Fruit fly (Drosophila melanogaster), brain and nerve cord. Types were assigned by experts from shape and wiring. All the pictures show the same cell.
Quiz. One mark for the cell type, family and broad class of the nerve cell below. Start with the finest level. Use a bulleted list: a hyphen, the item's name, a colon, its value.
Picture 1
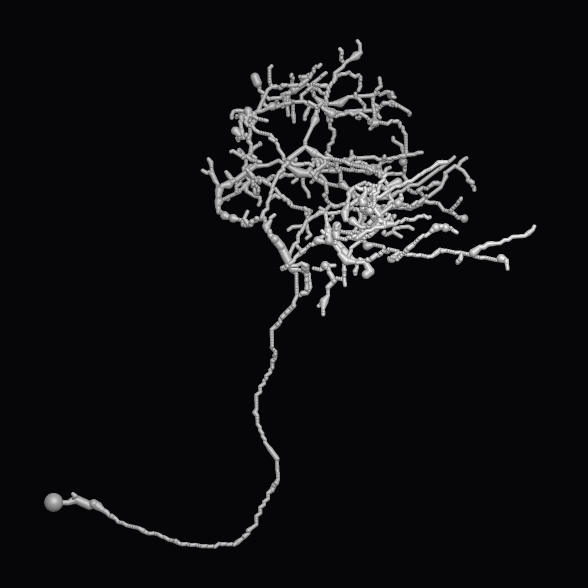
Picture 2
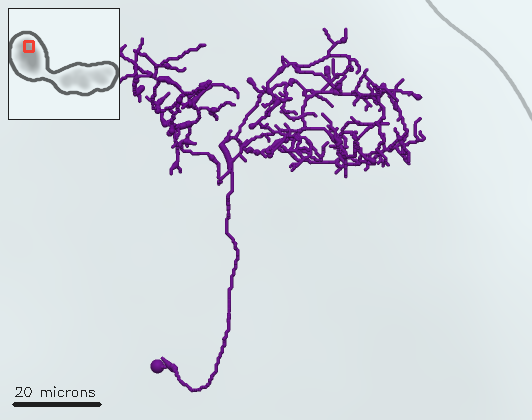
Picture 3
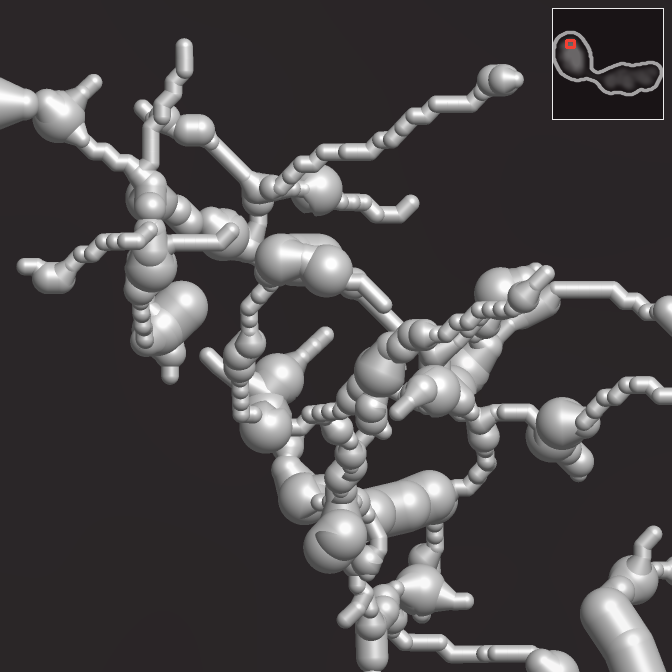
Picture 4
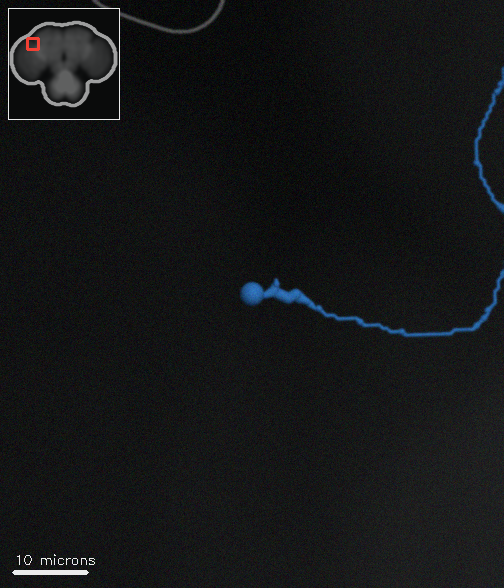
- cell type: LHAV2k11_a
- family: hemilineage LHa2
- broad class: central-brain intrinsic neuron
